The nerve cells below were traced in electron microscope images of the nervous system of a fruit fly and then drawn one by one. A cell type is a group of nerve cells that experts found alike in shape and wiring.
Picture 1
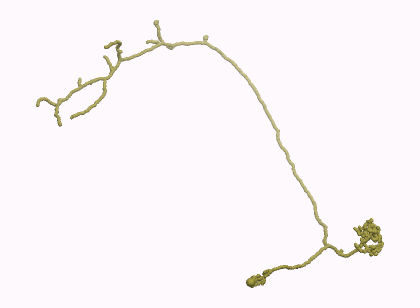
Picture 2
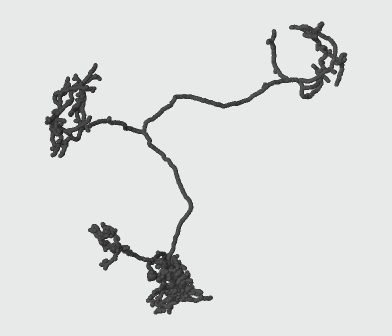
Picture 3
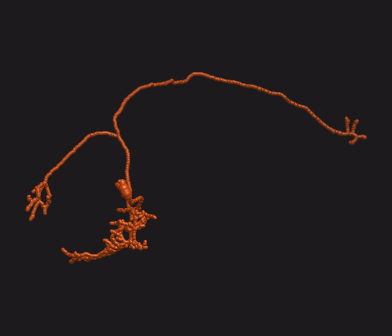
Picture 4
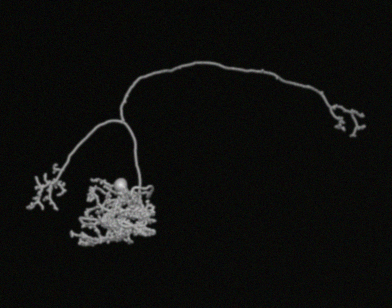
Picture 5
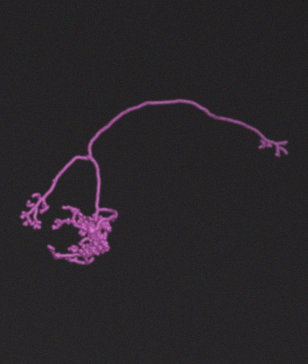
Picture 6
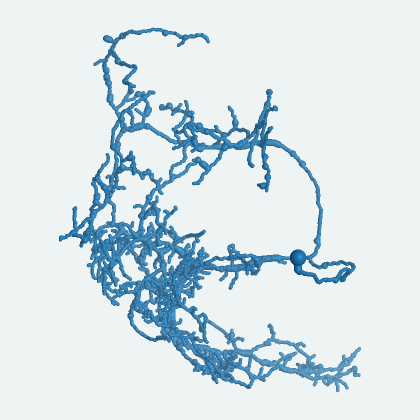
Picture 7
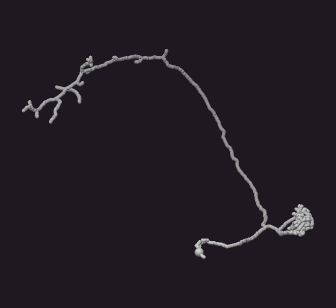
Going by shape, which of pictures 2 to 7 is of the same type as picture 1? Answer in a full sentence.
Picture 7 shows a nerve cell of the same cell type.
